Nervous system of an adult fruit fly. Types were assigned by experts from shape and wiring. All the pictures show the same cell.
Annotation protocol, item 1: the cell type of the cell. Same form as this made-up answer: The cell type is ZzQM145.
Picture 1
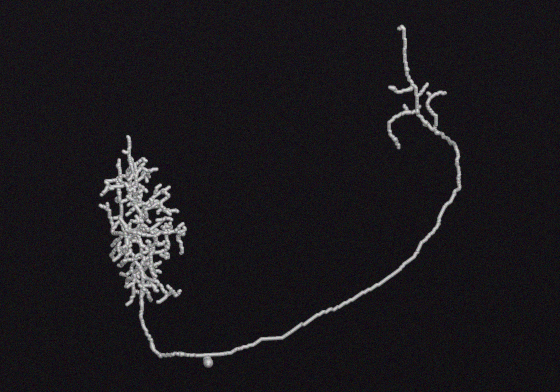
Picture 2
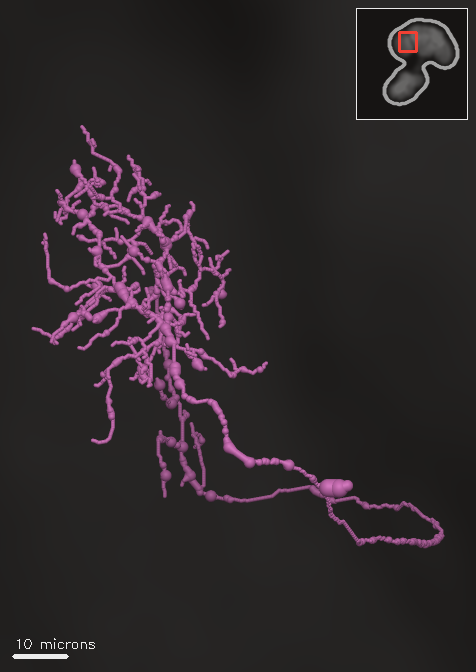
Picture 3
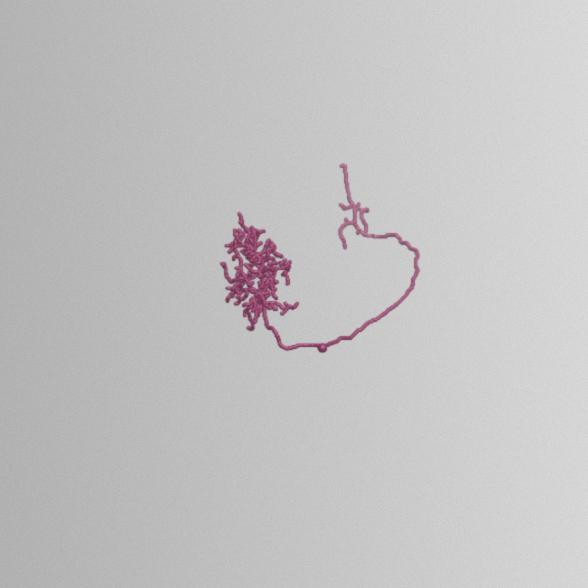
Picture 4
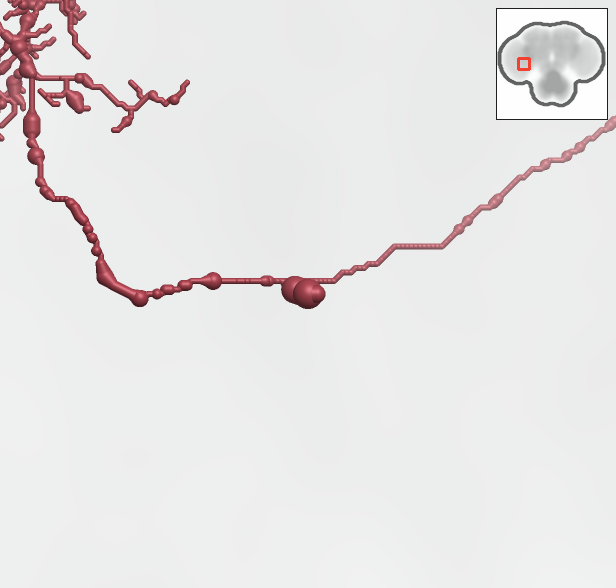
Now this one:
The cell type is MeLo2.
